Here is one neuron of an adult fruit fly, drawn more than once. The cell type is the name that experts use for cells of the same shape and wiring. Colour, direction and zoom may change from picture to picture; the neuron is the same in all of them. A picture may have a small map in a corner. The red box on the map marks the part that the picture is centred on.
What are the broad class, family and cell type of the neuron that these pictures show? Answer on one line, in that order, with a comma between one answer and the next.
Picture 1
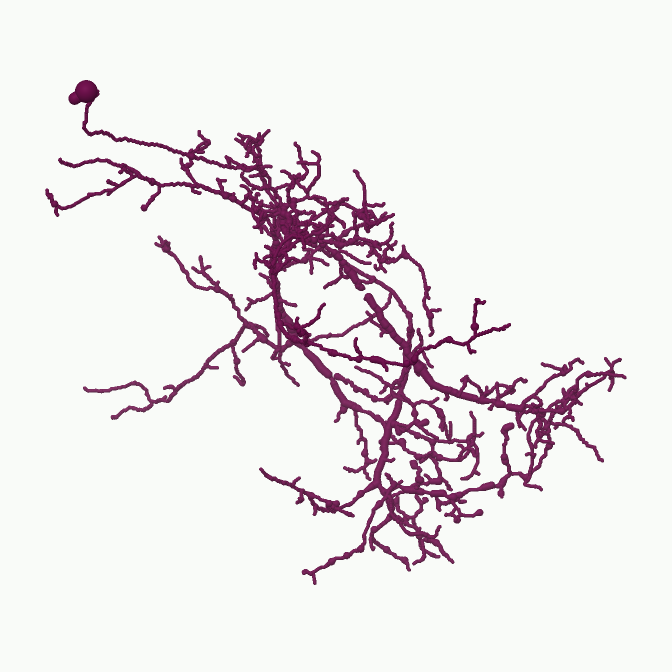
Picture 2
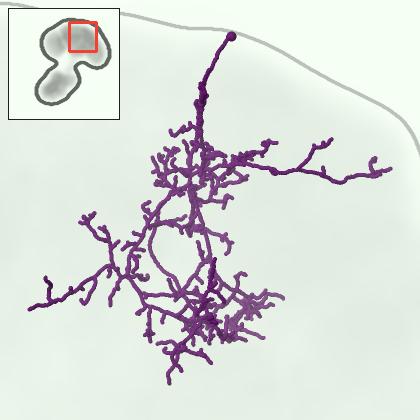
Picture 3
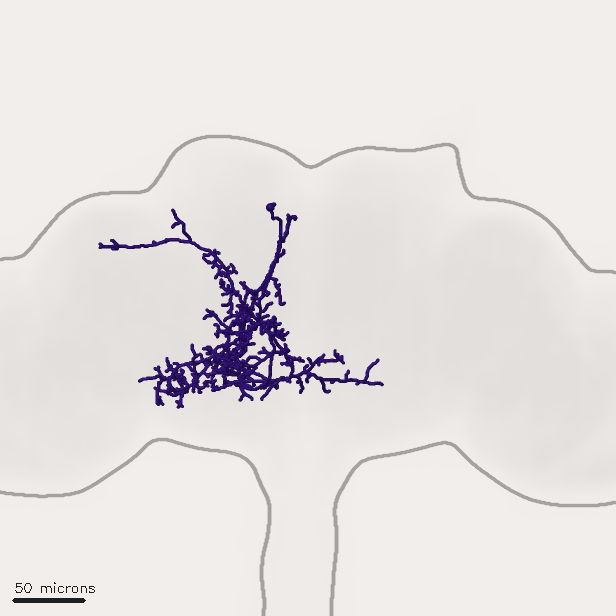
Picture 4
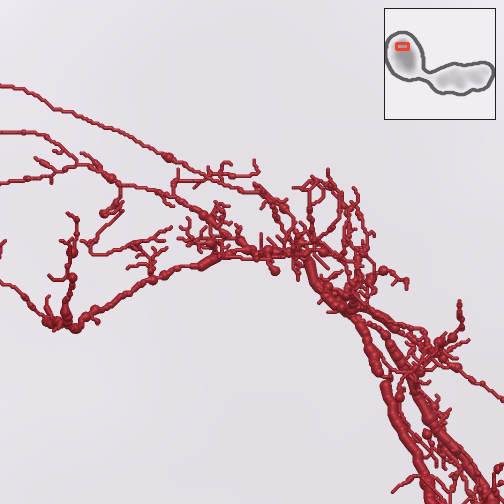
central-brain intrinsic neuron, hemilineage SMPad2, PS002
